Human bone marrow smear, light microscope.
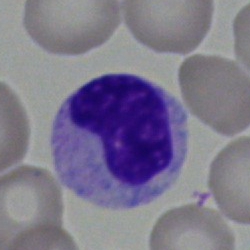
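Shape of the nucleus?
Kidney-shaped, indented on its left side, and lying toward the upper right.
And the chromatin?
Dense, dark purple, with a few small paler patches.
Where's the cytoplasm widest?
Lower left.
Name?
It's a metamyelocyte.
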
